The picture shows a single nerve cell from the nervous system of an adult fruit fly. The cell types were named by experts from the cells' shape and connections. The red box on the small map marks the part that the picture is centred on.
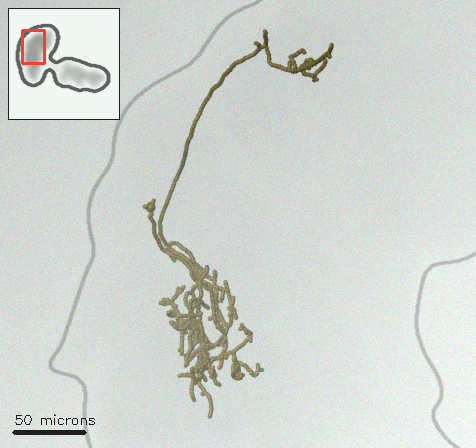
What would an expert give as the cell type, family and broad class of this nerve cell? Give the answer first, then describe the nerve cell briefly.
It is of cell type LHAD3e1_a. Its family is hemilineage LHd1. Its broad class is central-brain intrinsic neuron. It is in the brain and does not reach the nerve cord. From top to bottom in the picture it spans about 300 microns.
